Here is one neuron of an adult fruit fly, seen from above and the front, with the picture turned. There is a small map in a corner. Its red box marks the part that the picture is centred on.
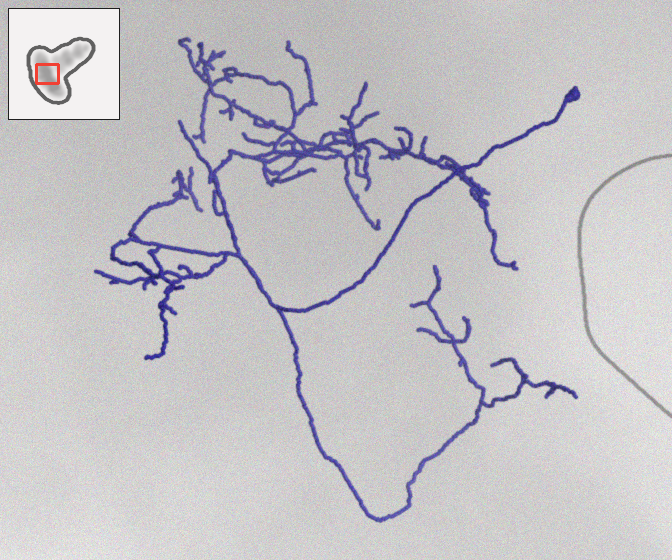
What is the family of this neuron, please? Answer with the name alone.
hemilineage VLPp2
